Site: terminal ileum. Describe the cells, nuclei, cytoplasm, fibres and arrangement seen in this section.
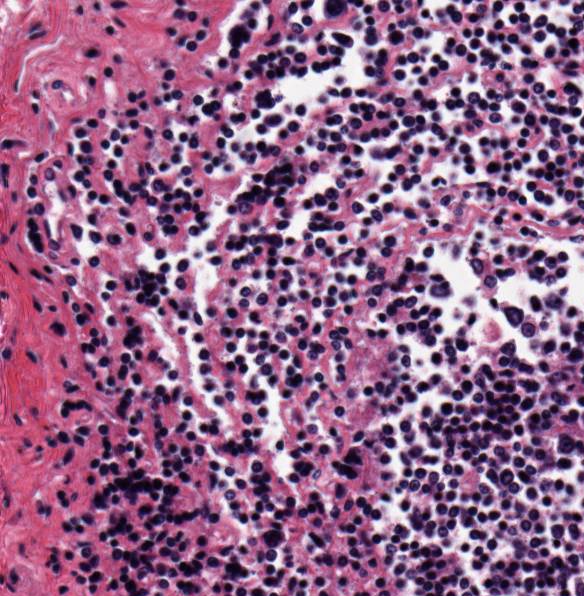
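Most of the field is occupied by dense sheets of small round cells with dark nuclei. These cells are packed most tightly in the lower right. Thin pink fibrous strands pass between the cells in the left and central parts. Along the left edge runs a band of dense pink collagen containing flattened spindle nuclei.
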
